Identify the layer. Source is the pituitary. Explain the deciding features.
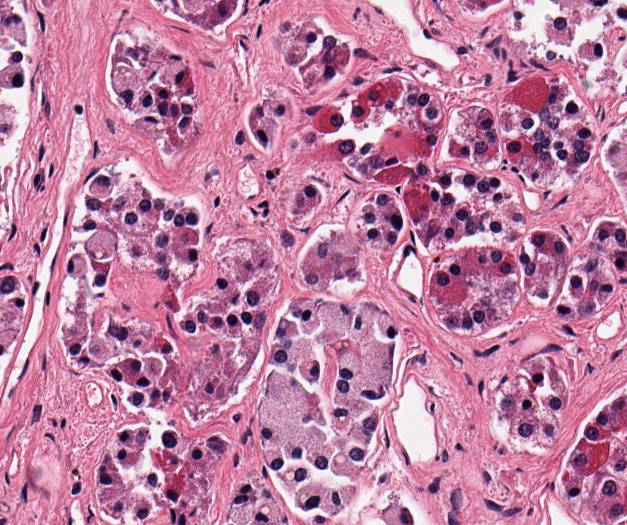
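Shown is the pars distalis, its cells lying throughout in rounded nests between bands of pink fibrous stroma.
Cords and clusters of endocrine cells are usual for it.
The cells have small, round, darkly stained nuclei, and most have abundant granular pink-purple cytoplasm.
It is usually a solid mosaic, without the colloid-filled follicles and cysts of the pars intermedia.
Narrow empty clefts separate many nests from the stroma.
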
